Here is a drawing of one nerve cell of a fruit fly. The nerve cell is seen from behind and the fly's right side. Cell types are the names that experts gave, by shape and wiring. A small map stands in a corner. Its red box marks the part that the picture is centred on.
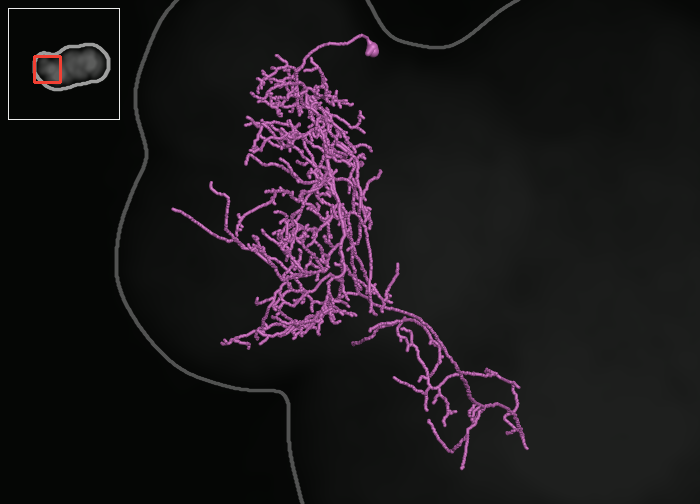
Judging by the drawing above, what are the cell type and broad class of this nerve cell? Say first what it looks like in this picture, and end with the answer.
The picture shows dozens of branch ends. In this view it is about as wide as it is tall. It is of cell type INXXX143. Its broad class is nerve-cord intrinsic neuron.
